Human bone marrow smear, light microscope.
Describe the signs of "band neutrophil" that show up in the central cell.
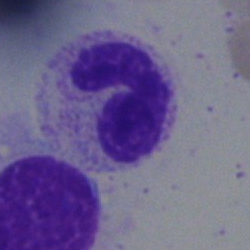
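The nucleus here is a single curved band, bent into a C shape.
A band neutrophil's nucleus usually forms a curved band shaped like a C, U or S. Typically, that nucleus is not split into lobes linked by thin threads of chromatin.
The chromatin is dark purple and condensed.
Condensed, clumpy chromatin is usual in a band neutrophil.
Both the C-shaped single band and the condensed chromatin agree with a band neutrophil. The nucleus lies toward the right side of the cell, leaving a wider rim of cytoplasm on the left. The cytoplasm is pale pinkish-lilac.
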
